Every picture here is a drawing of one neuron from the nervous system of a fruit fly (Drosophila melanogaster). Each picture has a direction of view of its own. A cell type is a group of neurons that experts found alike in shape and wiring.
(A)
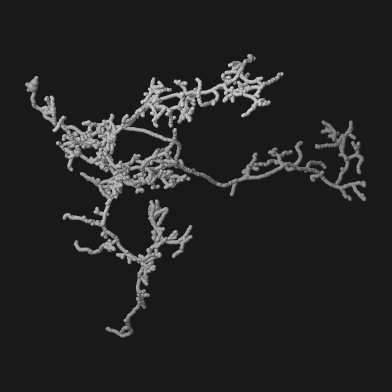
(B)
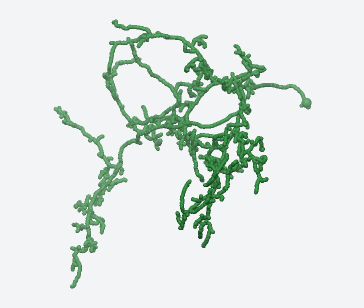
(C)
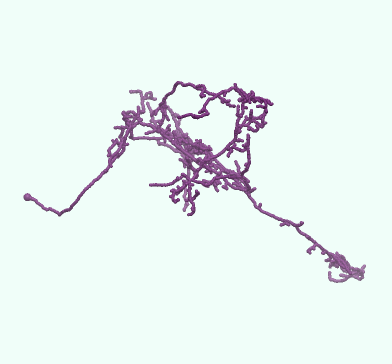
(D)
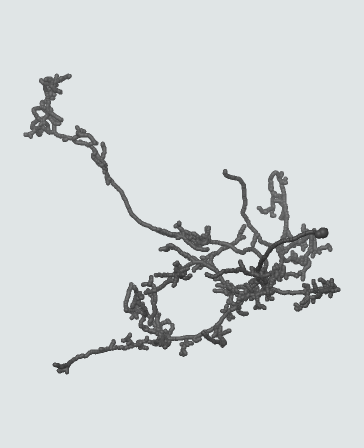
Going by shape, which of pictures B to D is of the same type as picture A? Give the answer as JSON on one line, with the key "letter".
{"letter": "D"}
